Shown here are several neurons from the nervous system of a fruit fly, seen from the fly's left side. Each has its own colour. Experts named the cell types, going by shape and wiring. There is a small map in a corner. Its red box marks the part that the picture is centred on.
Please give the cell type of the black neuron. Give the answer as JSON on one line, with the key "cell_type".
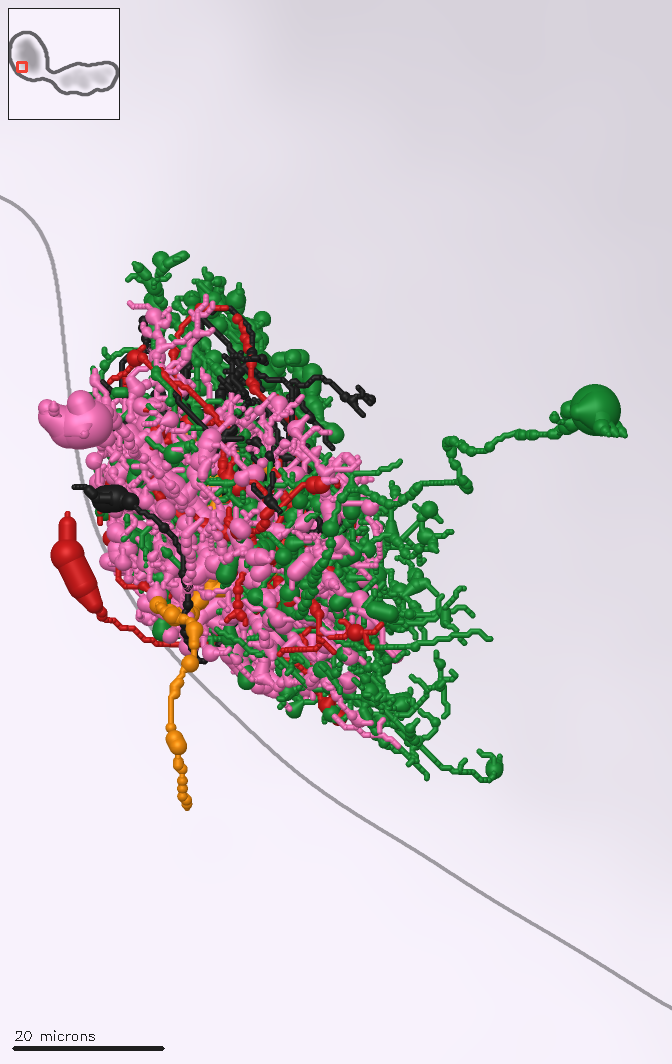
{"cell_type": "GNG379"}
